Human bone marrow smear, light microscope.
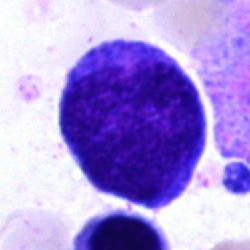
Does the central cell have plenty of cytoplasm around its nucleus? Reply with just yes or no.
No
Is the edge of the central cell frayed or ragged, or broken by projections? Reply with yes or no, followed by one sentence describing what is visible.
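No. The cell outline is smooth and roughly oval.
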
